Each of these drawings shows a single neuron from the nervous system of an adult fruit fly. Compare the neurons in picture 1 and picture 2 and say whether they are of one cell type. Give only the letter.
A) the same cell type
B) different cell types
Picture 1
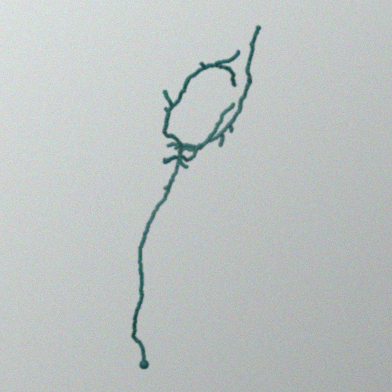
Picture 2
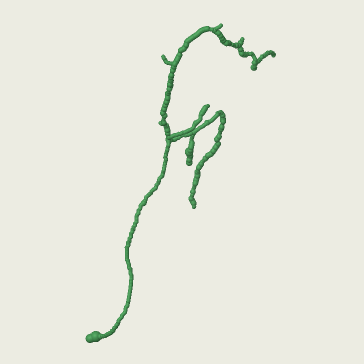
A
